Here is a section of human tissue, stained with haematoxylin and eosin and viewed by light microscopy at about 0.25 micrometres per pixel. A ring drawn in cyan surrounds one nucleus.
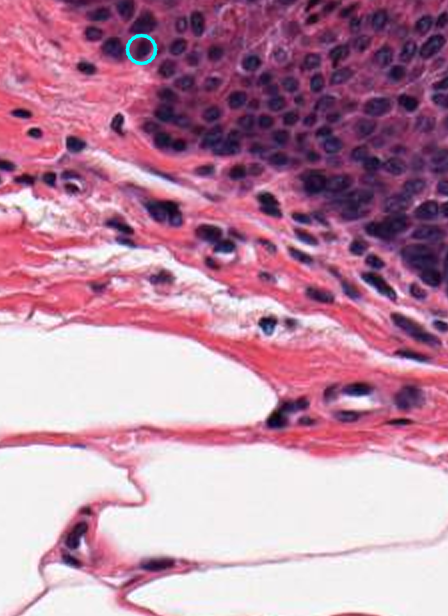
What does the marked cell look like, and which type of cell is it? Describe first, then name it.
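The nucleus is oval and darkly stained, about the same size as the nuclei crowded around it. The cell sits among closely packed cells near the edge of the cell sheet, where it meets the paler pink fibrous tissue on the left. The marked cell is a keratinocyte.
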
